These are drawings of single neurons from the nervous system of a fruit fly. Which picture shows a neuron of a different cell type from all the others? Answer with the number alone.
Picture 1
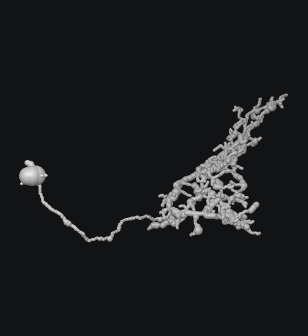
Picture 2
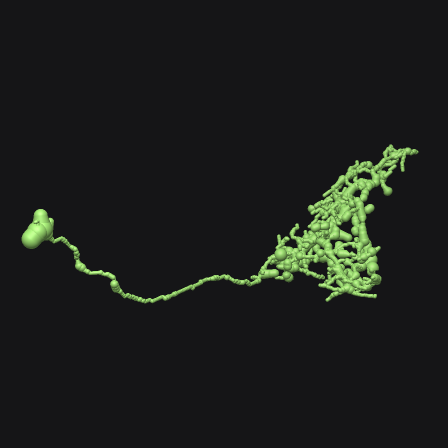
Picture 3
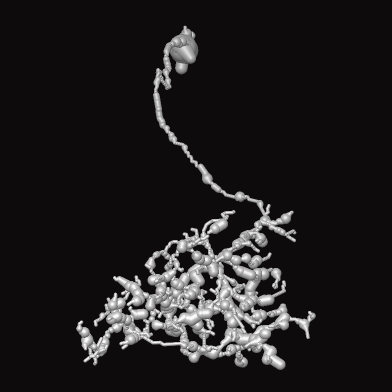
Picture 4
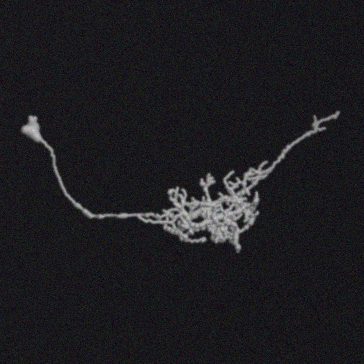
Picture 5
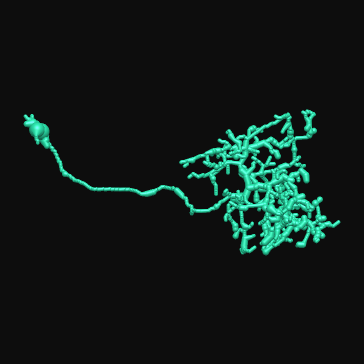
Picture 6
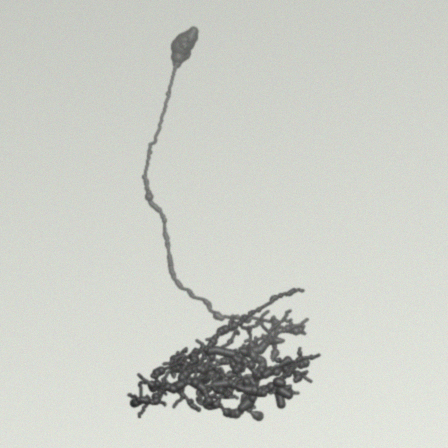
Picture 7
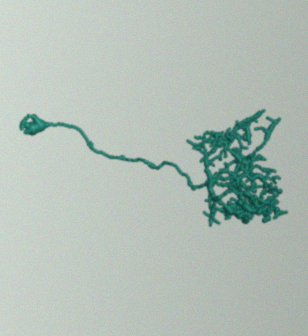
4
